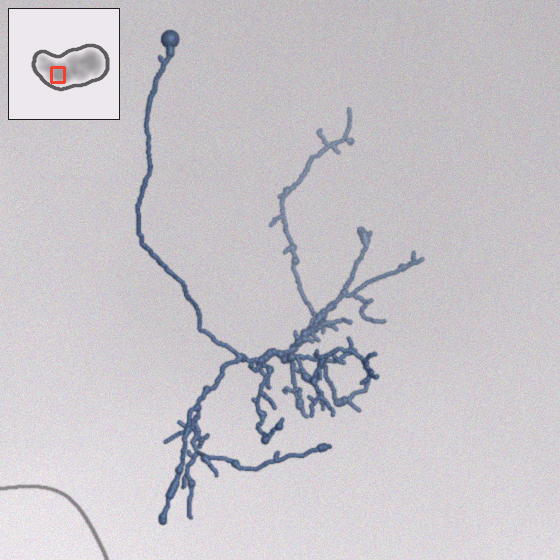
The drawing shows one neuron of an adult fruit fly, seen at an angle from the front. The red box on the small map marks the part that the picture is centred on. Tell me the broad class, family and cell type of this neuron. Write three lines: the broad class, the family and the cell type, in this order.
nerve-cord intrinsic neuron
hemilineage 19A
IN19A120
